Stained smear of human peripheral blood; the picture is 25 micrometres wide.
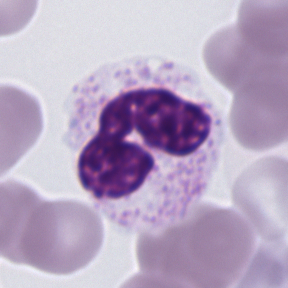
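Segmented neutrophil in a stained smear of peripheral blood. First, the outline is roughly round and smooth. Next, the nucleus is split into two lobes, one at the upper right and the other at the lower left. Last, the cytoplasm is plentiful and very pale, almost colourless.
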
